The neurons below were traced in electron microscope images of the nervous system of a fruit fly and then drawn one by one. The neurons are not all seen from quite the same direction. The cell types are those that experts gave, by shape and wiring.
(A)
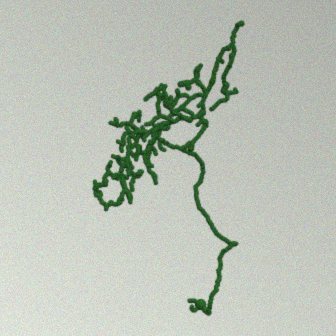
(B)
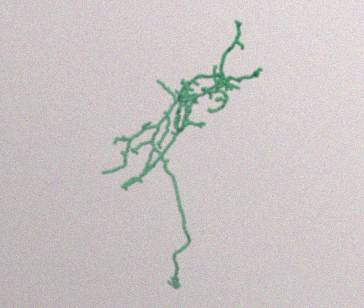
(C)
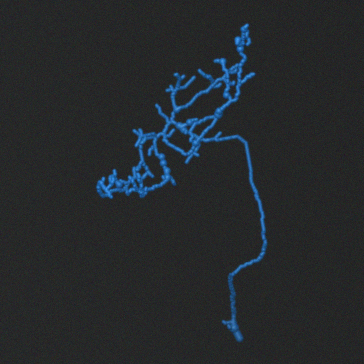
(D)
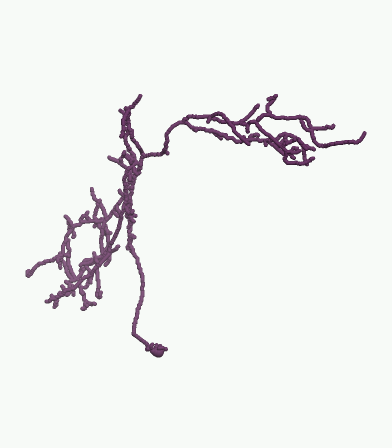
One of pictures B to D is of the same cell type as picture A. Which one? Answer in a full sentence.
Picture C shows a neuron of the same cell type.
